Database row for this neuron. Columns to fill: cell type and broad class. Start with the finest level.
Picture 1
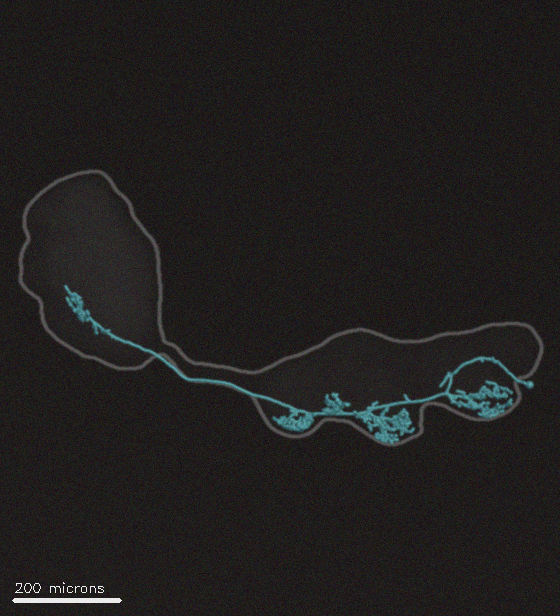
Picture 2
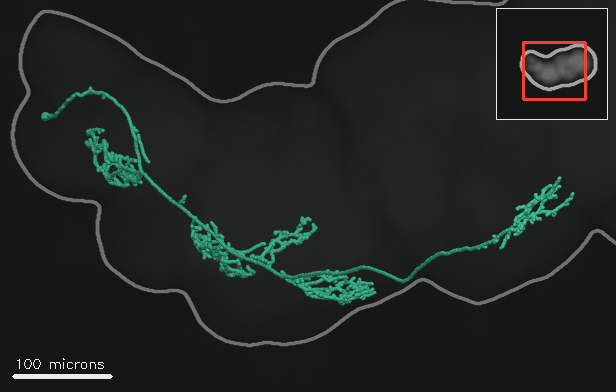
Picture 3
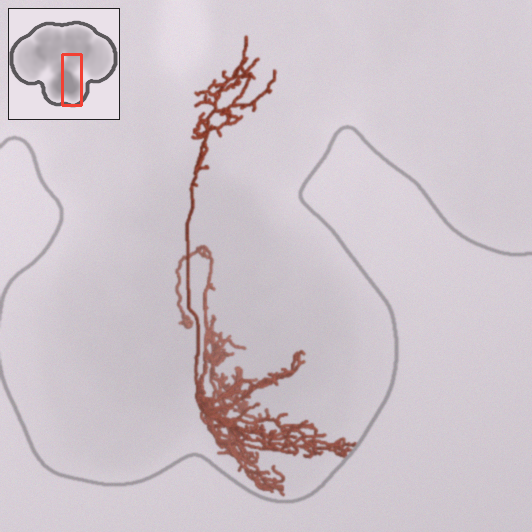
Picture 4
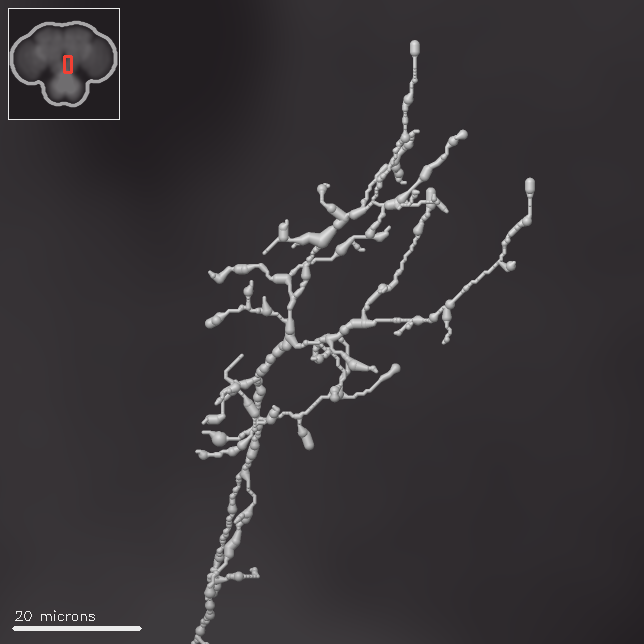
ANXXX170; ascending neuron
